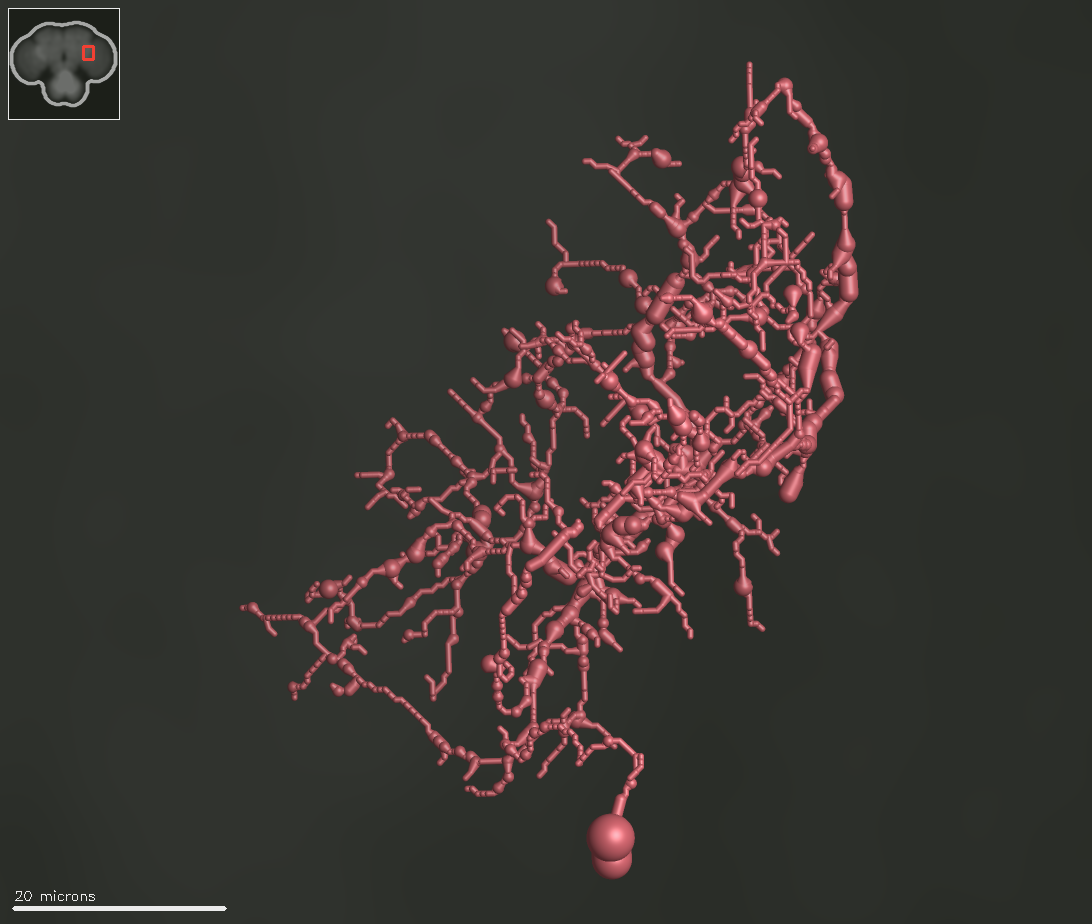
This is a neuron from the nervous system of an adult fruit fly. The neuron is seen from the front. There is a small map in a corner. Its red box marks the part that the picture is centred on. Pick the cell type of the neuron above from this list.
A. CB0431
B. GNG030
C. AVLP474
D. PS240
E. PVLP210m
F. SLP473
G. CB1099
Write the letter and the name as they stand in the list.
G. CB1099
